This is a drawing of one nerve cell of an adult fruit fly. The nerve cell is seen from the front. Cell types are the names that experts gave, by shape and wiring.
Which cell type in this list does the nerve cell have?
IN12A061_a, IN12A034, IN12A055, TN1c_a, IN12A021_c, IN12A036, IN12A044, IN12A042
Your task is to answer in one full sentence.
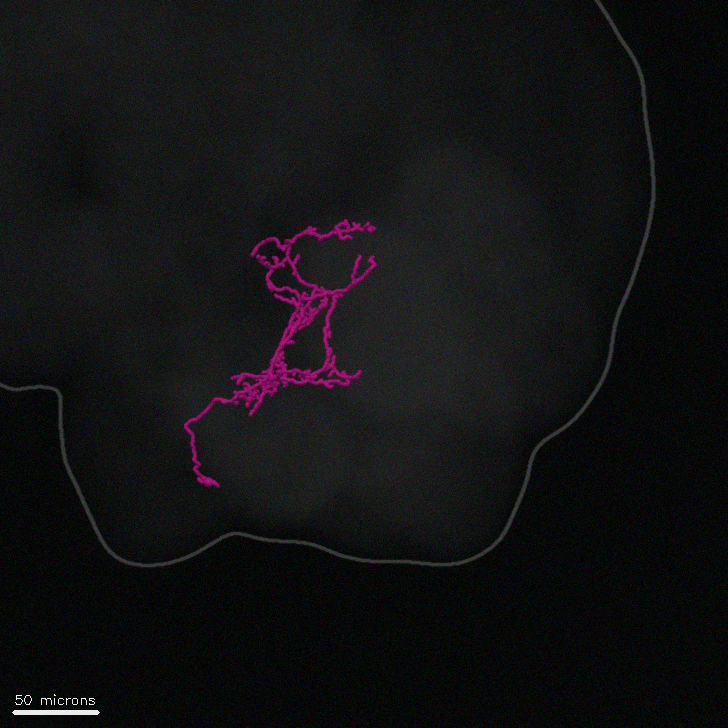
This nerve cell is categorized as cell type IN12A055.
